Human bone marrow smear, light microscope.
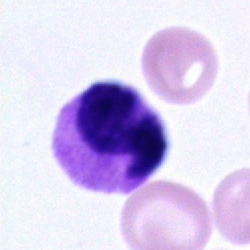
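Segmented neutrophil (central cell). The nucleus is positioned toward the upper right of the cell and shows no visible nucleoli. A moderate amount of lilac-purple cytoplasm occupies the lower left part of the cell. No vacuoles are present in the cytoplasm.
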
